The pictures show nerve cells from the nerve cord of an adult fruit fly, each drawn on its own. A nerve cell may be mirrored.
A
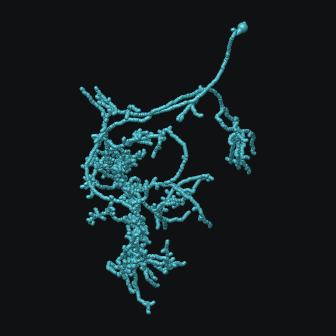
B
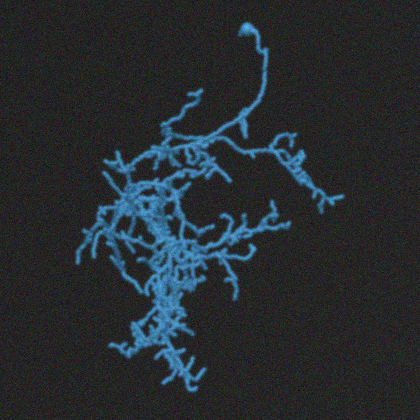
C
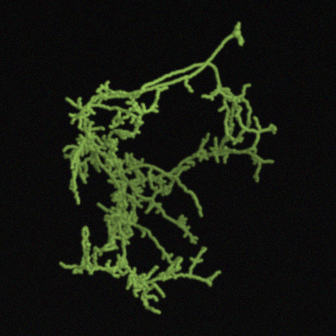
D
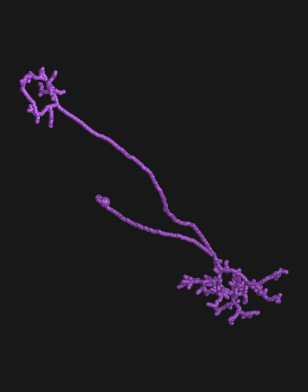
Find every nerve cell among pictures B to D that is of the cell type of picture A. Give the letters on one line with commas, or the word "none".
B, C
